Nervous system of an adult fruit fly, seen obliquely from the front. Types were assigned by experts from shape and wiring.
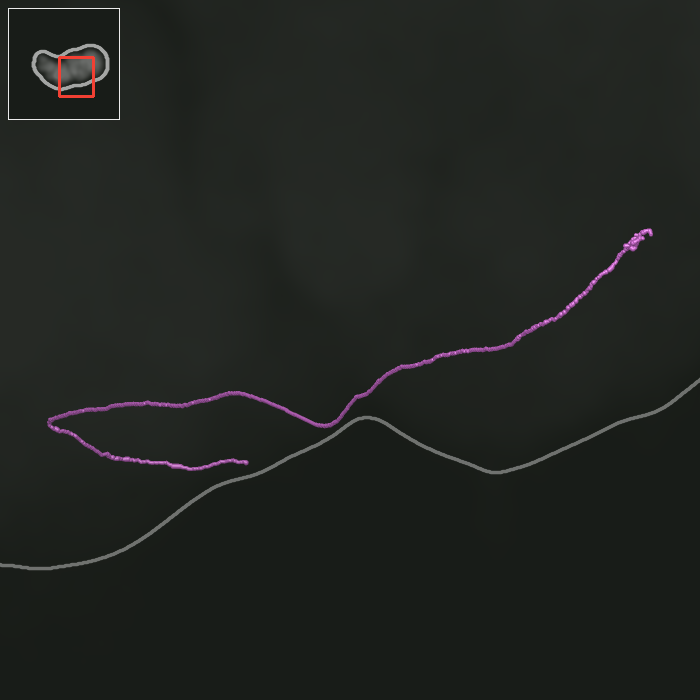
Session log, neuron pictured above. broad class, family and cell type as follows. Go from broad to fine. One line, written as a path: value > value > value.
sensory neuron ascending to the brain > class gustatory > LgAG1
